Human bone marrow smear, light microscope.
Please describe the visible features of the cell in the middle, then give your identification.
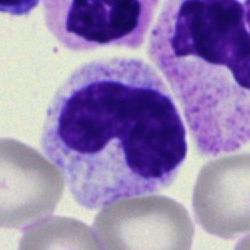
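The nucleus is kidney-shaped, with its indentation on the lower side. It lies in the upper part of the cell, so a wider band of cytoplasm remains below it. This cytoplasm is pale lilac, with fine pinkish-purple granules scattered through it. This is a band neutrophil.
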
